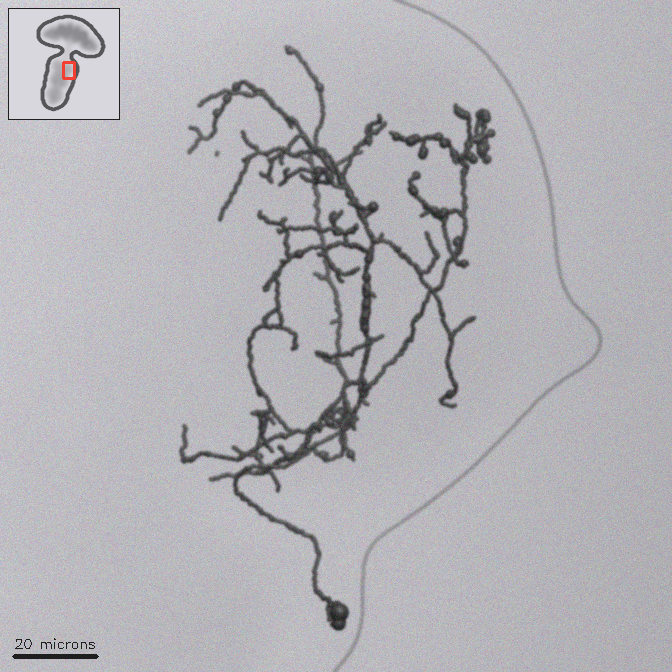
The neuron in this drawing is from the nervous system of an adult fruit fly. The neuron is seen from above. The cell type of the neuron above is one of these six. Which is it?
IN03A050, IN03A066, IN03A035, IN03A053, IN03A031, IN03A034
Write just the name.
IN03A066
